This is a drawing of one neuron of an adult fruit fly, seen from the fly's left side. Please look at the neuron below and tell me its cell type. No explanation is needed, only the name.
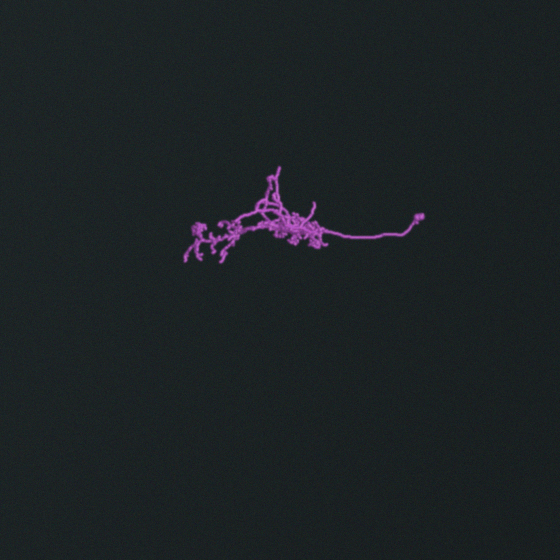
CL275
